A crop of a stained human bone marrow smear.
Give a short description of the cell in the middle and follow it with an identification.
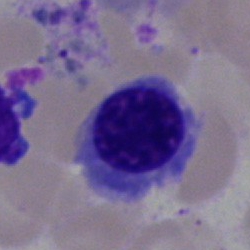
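Most of the cell is taken up by the nucleus, which sits off-centre toward the upper right, so there's a wider band of cytoplasm below and to the left. That cytoplasm stains blue, and the chromatin is deep purple, dense across the whole nucleus. It's an erythroblast.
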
